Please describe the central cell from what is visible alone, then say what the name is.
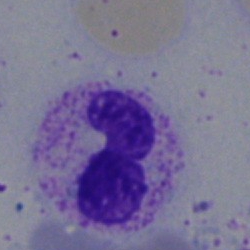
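Round in outline, the cell has dark purple, condensed chromatin and no visible nucleoli. Its cytoplasm is pale lilac and forms a rim that is widest on the left of the nucleus. This is a segmented neutrophil.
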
